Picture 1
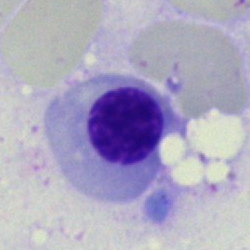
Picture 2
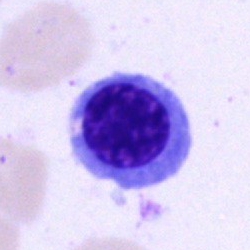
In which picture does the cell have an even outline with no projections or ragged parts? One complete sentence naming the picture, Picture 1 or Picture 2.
In Picture 1, no projections, blebs or ragged parts break the cell's outline.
